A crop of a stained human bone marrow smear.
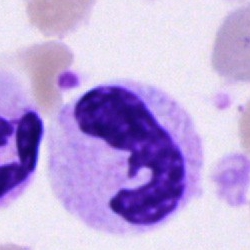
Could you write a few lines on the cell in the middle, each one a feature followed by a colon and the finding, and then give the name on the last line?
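Nucleus: looks like a single band curved into a C, not split into lobes
Chromatin: dark purple, coarsely clumped
Cytoplasm: abundant, pale lilac
Granules: fine, small, pinkish-violet, filling the cytoplasm
Name: band neutrophil, then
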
